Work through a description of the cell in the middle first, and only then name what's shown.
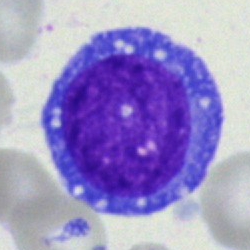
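Most of the cell is taken up by the nucleus, with a rim of cytoplasm remaining all round. The chromatin is fine and evenly spread. The cytoplasm is deep blue and holds many small clear vacuoles. The cell in question is a blast.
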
